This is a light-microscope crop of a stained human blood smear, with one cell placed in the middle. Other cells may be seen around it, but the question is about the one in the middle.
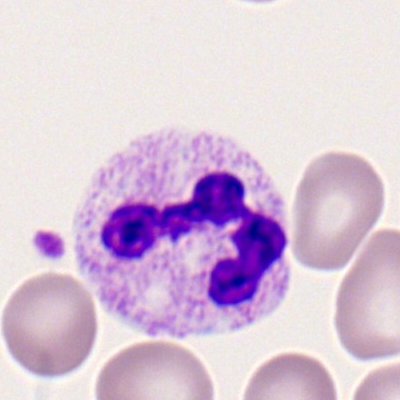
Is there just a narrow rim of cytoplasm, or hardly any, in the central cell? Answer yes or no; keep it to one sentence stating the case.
No, the cell holds plenty of cytoplasm around the nucleus.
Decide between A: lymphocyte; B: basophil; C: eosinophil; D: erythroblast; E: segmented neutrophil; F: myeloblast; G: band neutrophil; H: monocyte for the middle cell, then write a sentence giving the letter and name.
Option E is right, the centrally situated cell being a segmented neutrophil.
